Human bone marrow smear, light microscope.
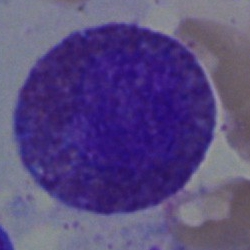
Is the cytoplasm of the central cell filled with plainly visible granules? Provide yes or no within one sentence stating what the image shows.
Yes, visible granules are present in great number in its cytoplasm.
